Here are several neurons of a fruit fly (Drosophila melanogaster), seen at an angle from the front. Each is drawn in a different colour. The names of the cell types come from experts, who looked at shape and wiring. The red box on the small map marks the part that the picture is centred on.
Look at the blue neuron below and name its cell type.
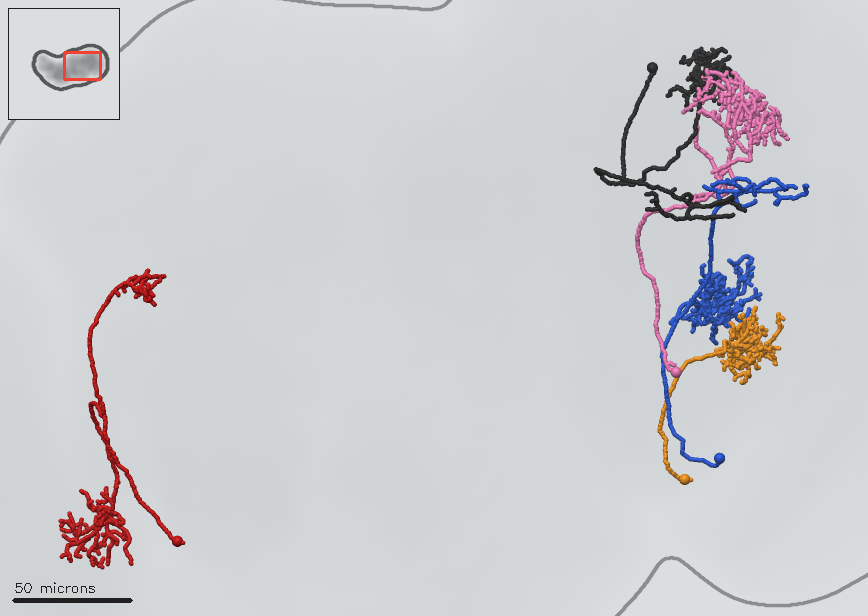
LC15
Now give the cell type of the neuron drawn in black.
LC21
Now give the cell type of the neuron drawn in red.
LC13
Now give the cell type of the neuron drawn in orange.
Li22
